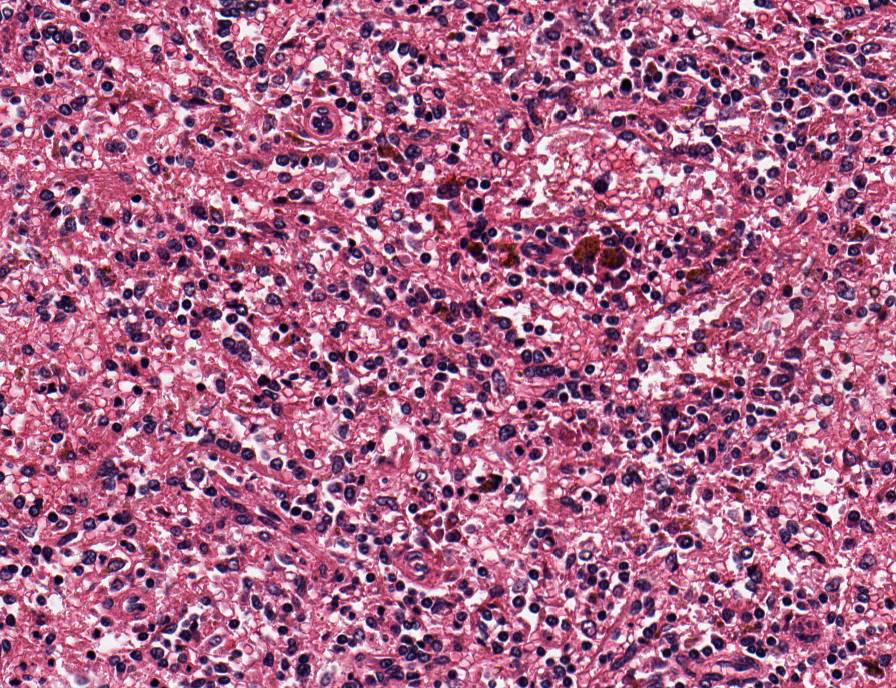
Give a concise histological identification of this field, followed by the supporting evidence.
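I'd call this the red pulp of the spleen. Looking around, I find no epithelium or glands anywhere. Wavy pink fibrillar strands wander between the cells in varying directions throughout the field.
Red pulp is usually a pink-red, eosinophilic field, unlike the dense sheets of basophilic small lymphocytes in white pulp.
Between the cells I see only small irregular clear gaps, and no large open lumen. Coarse golden-brown granular pigment sits in clumps, heaviest in the centre and upper centre.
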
